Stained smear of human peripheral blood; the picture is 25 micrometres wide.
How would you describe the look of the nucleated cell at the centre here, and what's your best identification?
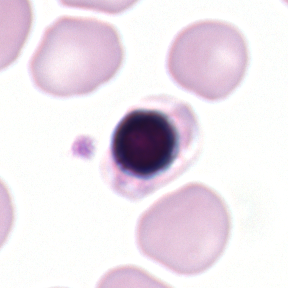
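Starting with the nucleus, no nucleoli are visible, and it sits off-centre toward the upper left of the cell. Turning to the cytoplasm, its colour is pale pinkish-grey, and it shows no granules. With both checked, this is a normoblast.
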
